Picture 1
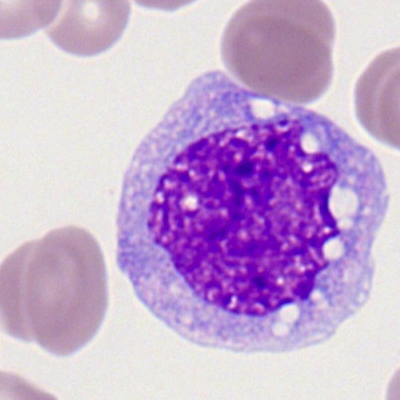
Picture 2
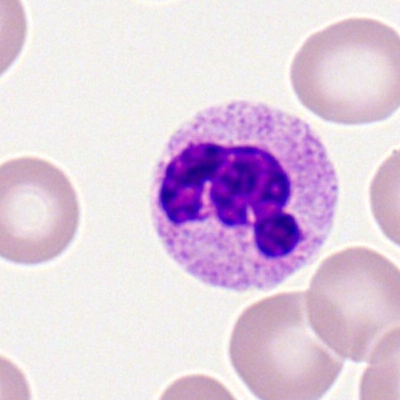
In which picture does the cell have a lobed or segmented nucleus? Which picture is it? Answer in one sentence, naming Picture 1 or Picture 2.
It is the cell in picture 2 whose nucleus is split into lobes.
